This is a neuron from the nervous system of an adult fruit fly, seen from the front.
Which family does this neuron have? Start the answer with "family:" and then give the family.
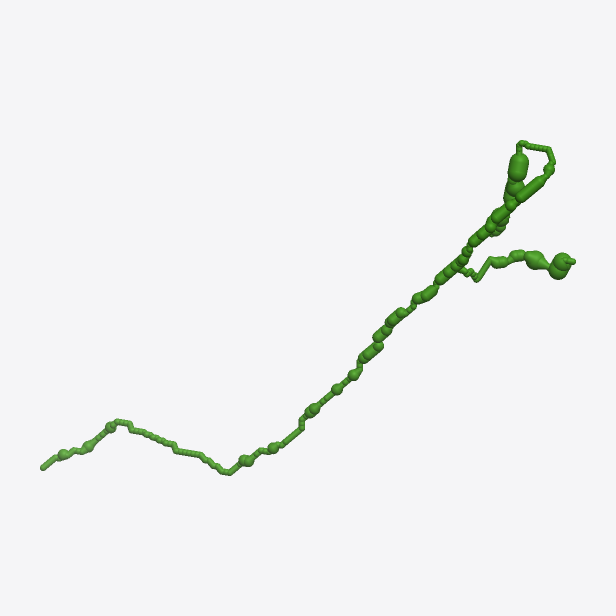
family: class olfactory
